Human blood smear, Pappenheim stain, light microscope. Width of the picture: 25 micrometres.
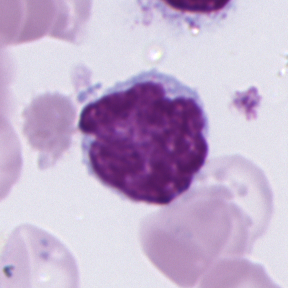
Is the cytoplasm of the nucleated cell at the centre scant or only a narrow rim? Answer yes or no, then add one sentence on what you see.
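Yes. The cytoplasm forms a thin rim that is widest along the top edge of the cell.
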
